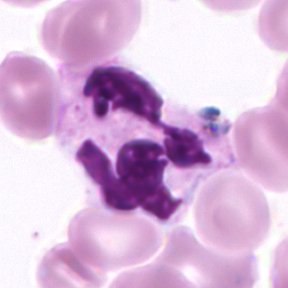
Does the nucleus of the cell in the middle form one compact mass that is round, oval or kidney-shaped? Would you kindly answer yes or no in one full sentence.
No, this cell's nucleus is lobed instead of forming a single mass.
